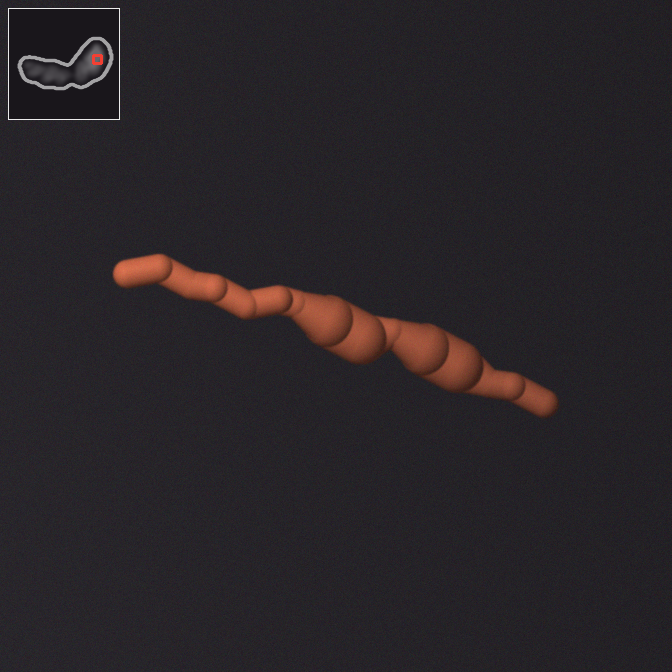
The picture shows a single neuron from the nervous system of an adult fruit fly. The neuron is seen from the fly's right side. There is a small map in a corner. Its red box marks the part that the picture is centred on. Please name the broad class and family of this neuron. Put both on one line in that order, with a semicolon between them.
photoreceptor or other optic-lobe sensory neuron; class visual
